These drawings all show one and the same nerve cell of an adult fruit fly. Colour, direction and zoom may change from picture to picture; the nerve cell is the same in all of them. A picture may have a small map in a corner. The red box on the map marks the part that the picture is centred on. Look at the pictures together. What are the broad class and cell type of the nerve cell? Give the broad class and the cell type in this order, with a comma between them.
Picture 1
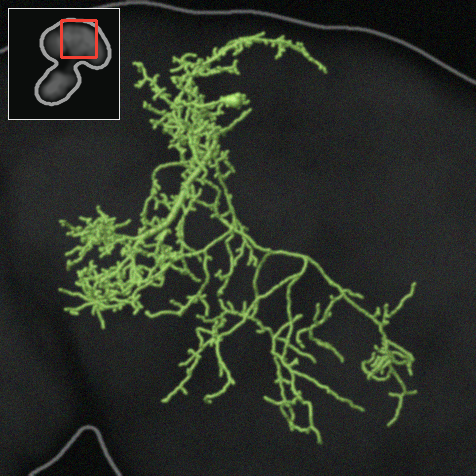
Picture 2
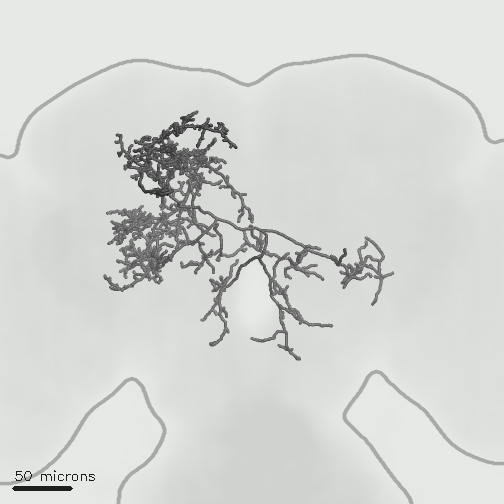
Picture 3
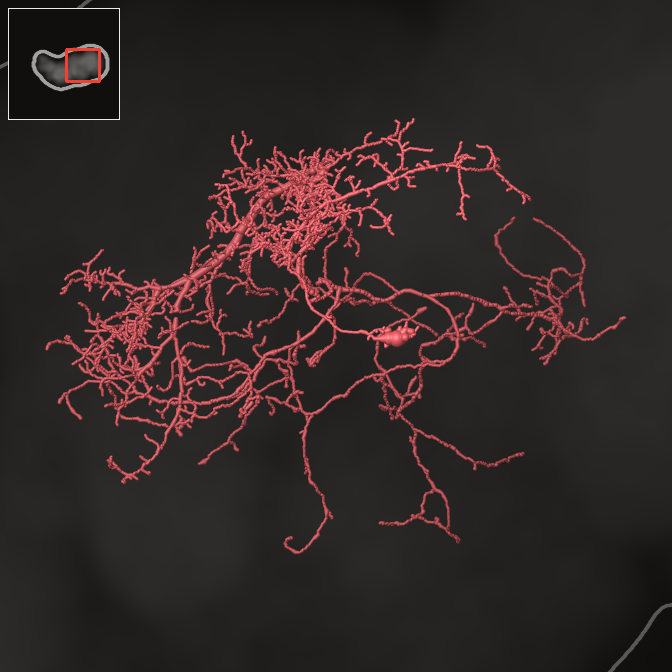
central-brain intrinsic neuron, CL053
